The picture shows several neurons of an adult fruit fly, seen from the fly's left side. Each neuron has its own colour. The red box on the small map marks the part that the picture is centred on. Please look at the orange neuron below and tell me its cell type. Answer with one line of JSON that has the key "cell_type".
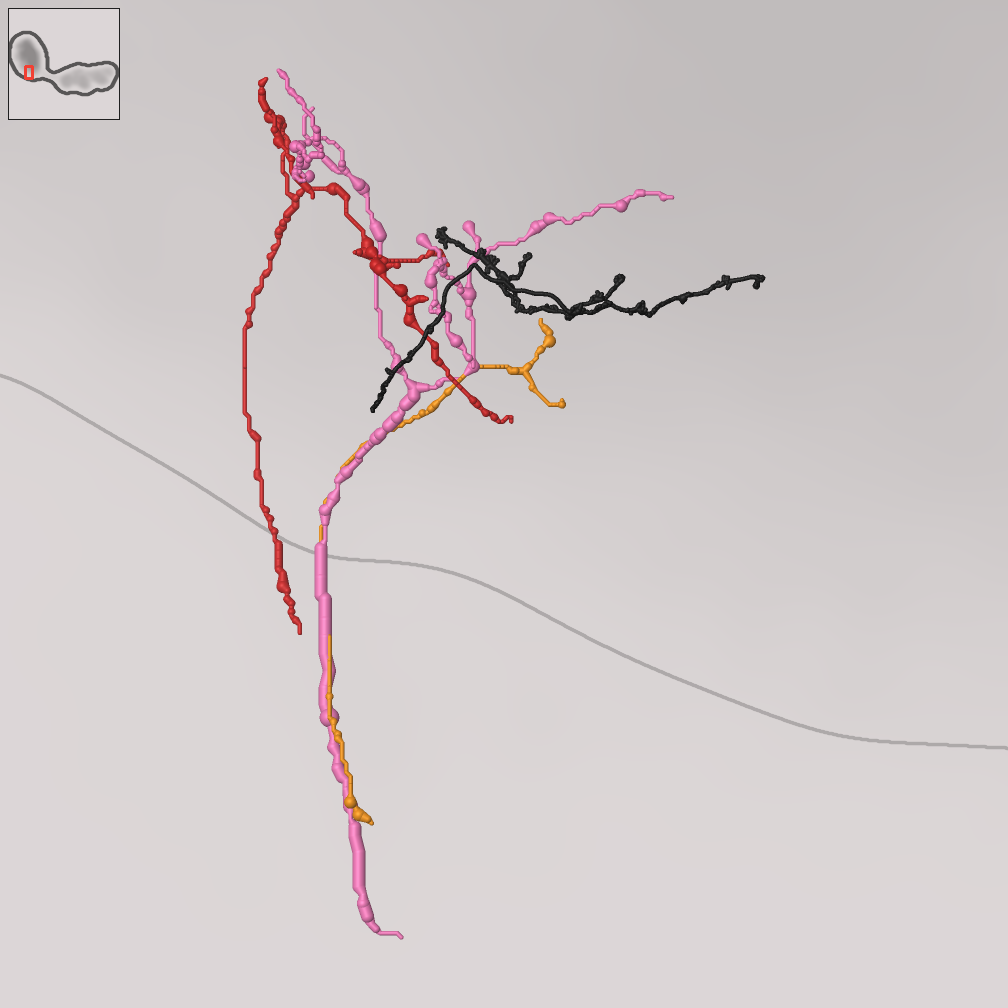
{"cell_type": "BM_InOm"}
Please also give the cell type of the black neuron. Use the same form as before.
{"cell_type": "BM_vOcci_vPoOr"}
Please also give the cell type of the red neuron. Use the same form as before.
{"cell_type": "BM_MaPa"}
